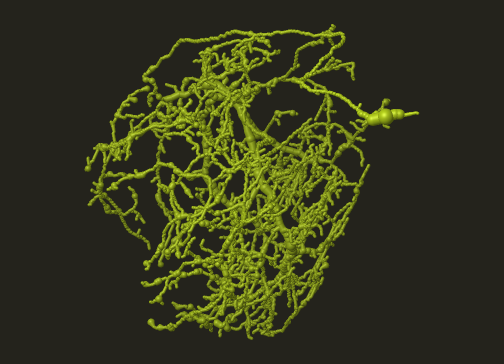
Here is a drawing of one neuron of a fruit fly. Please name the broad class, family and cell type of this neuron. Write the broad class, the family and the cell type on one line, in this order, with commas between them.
nerve-cord intrinsic neuron, hemilineage 17A, IN17A007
